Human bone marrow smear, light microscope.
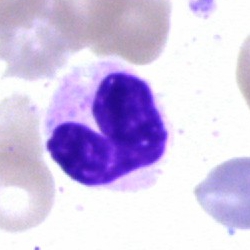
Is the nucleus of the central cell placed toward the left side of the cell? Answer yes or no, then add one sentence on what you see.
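No. The cytoplasm is pale pinkish-lilac and is widest at the upper left of the nucleus.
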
